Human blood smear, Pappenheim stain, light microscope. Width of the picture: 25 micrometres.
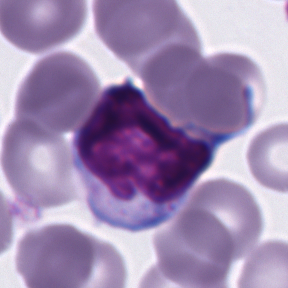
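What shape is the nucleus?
Irregular, with a notch in its lower edge.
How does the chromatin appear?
Dark purple and patchy, paler between darker clumps.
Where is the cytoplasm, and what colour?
Mostly below the nucleus; pale grey-blue, darker blue at the rim.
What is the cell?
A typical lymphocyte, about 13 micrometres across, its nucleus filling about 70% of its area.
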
